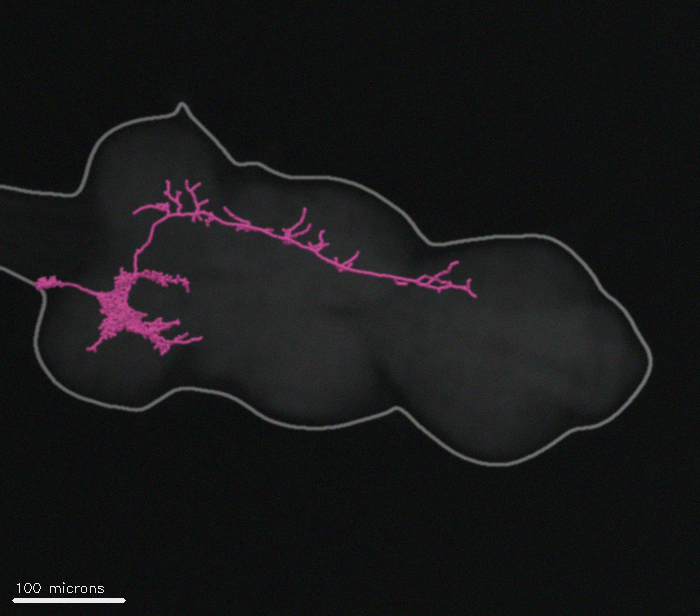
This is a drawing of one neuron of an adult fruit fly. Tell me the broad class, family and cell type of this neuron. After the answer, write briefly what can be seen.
It is a nerve-cord intrinsic neuron. The family is hemilineage 07B. The cell type is IN07B009. The cell body can be seen on the left of the picture. From left to right in the picture it spans about 400 microns. The picture shows dozens of branch ends.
